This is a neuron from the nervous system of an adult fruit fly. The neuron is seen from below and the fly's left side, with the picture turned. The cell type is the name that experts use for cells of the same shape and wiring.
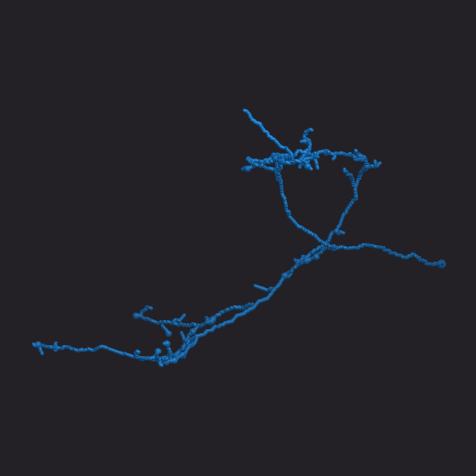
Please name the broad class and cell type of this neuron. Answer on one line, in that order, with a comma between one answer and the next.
central-brain intrinsic neuron, CB2152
